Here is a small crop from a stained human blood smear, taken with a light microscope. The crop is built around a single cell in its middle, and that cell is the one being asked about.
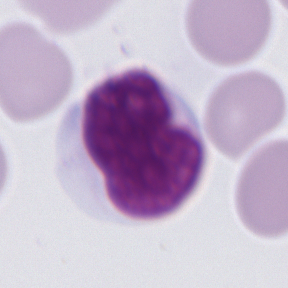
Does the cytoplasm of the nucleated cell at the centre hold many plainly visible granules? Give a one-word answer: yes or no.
No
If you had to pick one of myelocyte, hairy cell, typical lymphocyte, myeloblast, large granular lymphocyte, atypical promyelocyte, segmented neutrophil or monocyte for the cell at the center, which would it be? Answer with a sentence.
Here the centrally located cell is a large granular lymphocyte.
